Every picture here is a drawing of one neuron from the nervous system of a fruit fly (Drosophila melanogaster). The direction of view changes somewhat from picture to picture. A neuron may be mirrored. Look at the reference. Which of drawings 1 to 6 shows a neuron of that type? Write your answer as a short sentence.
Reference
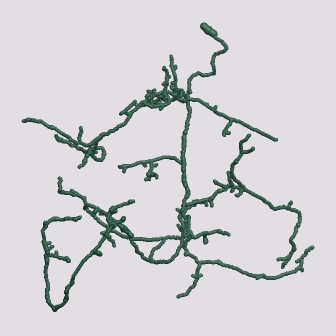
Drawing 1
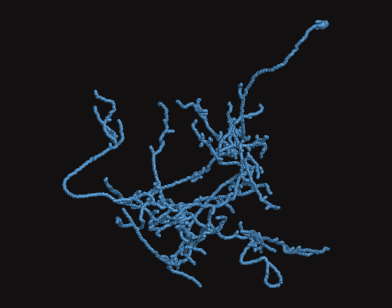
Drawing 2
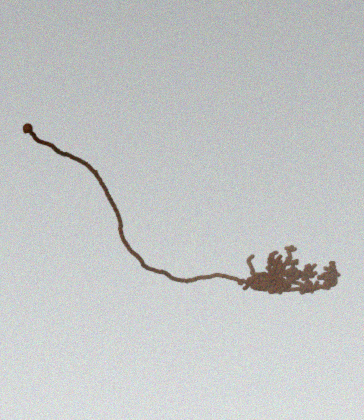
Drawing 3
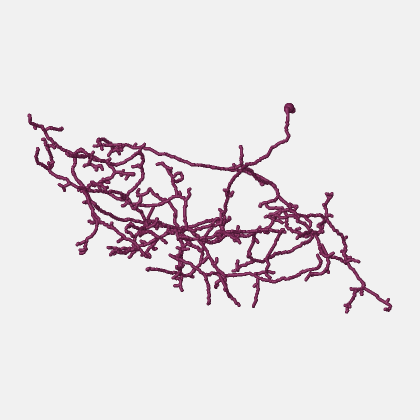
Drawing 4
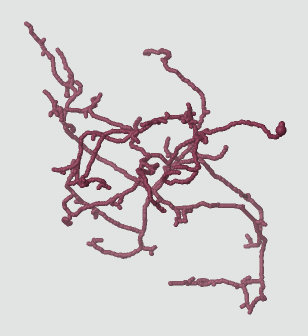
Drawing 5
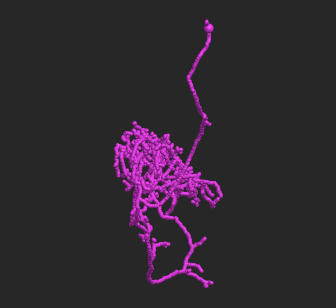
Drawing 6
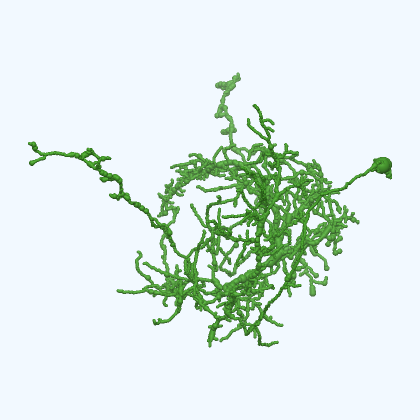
Drawing 4 shows a neuron of the same cell type.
